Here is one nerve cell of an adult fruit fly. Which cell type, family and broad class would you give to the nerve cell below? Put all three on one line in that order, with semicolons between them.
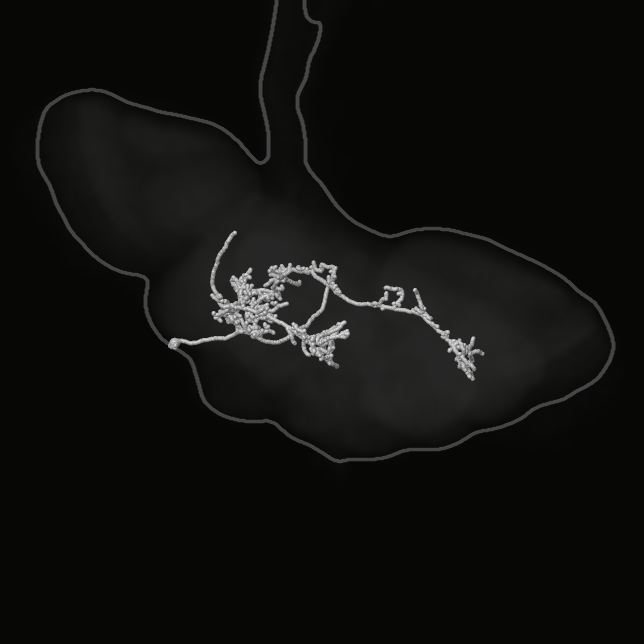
VES025; hemilineage ALl1_ventral; central-brain intrinsic neuron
